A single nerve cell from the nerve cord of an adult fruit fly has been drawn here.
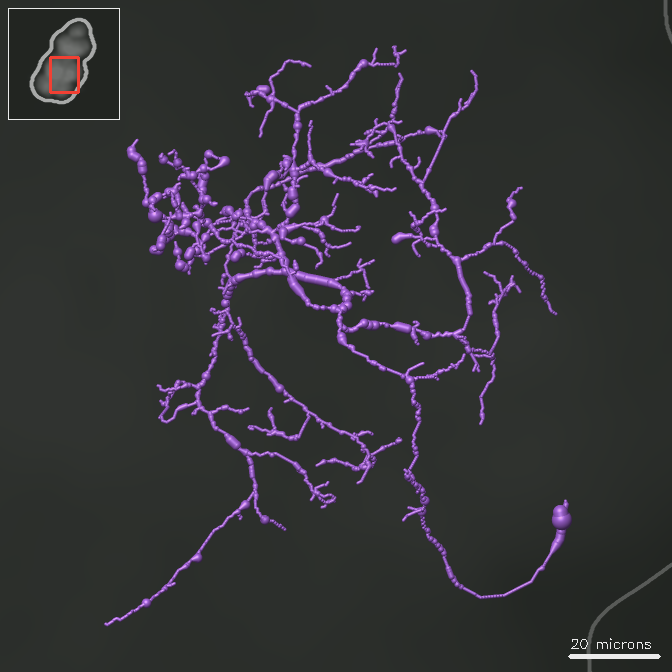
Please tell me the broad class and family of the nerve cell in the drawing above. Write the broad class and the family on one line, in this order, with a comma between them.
nerve-cord intrinsic neuron, hemilineage 03B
